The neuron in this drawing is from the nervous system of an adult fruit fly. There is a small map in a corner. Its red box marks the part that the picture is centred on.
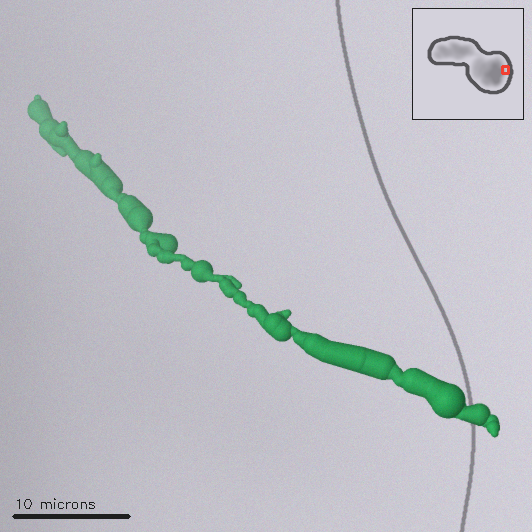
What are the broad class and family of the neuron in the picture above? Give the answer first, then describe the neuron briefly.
This is a sensory neuron entering the brain. The name of its family is class mechanosensory. No cell body is drawn. From left to right in the picture it spans about 40 microns. It has a dozen or fewer branch ends.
